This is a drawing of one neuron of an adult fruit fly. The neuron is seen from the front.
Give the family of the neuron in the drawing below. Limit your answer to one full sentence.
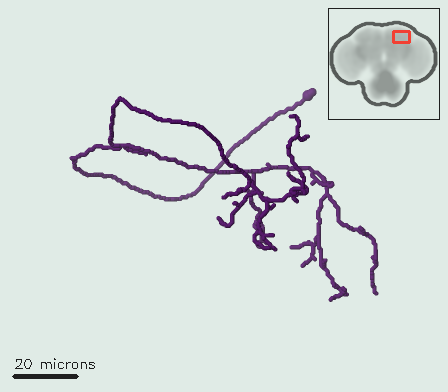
This neuron is within the family hemilineage DL1_dorsal.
